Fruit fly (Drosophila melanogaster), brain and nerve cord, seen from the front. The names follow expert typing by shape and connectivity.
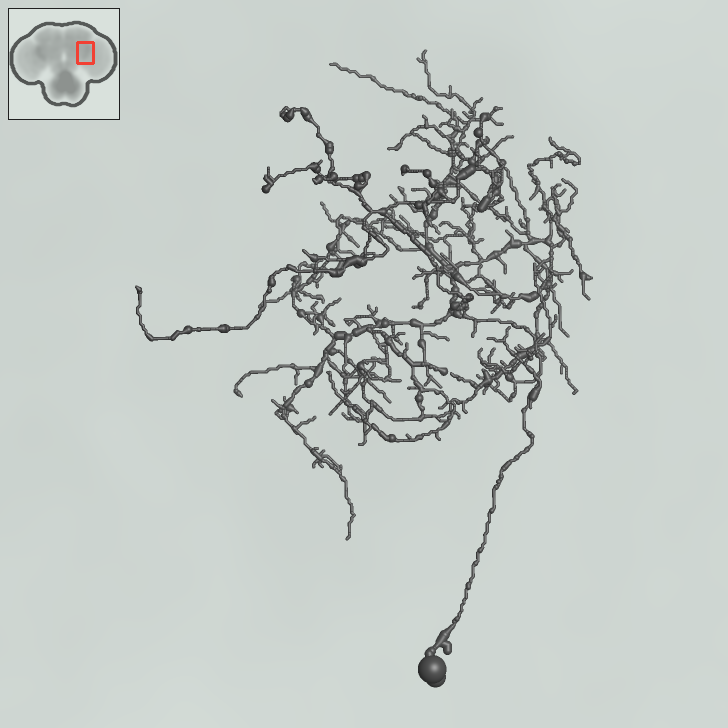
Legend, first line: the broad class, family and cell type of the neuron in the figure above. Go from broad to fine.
central-brain intrinsic neuron; hemilineage VLPl&p1_lateral; CB0218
